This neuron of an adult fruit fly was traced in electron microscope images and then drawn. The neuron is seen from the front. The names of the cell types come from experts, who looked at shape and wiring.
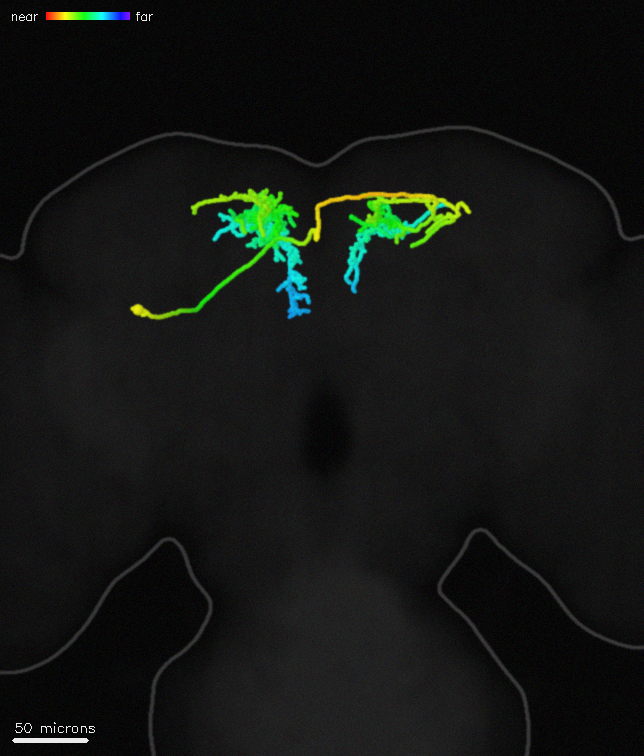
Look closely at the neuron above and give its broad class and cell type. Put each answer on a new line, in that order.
central-brain intrinsic neuron
ATL008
